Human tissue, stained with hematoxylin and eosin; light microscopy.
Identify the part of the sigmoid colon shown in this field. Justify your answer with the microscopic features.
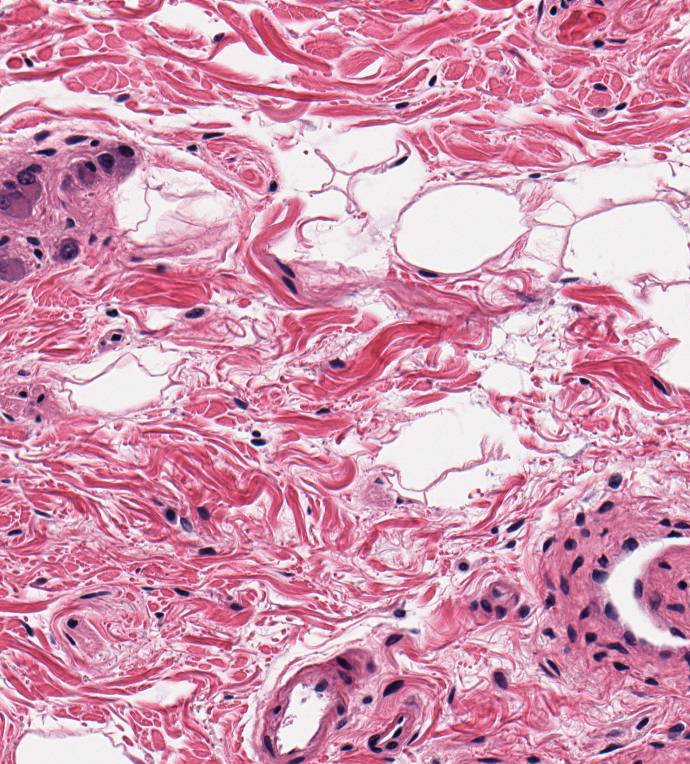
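Here you are looking at loose connective tissue. Wavy pink collagen bundles run in many directions, with sparse, dark, spindle-shaped nuclei scattered between them. Rounded empty spaces with thin membrane outlines, adipocytes, lie upper right and centre; around the central ones, fibres are thin and wispy.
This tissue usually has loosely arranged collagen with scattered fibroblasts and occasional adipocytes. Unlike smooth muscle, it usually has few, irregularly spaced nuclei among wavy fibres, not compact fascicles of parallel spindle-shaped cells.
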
